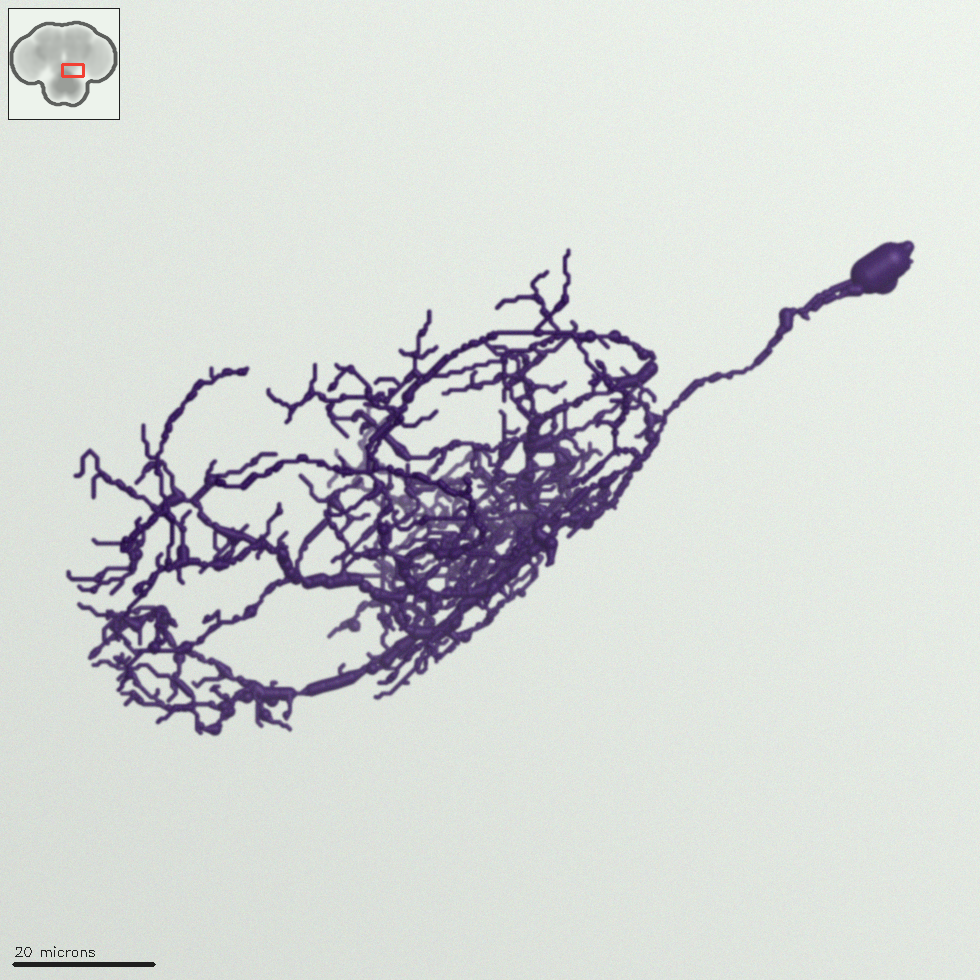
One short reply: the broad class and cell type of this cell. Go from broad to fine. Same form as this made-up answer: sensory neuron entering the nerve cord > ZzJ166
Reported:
motor neuron of the brain > MN2Da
